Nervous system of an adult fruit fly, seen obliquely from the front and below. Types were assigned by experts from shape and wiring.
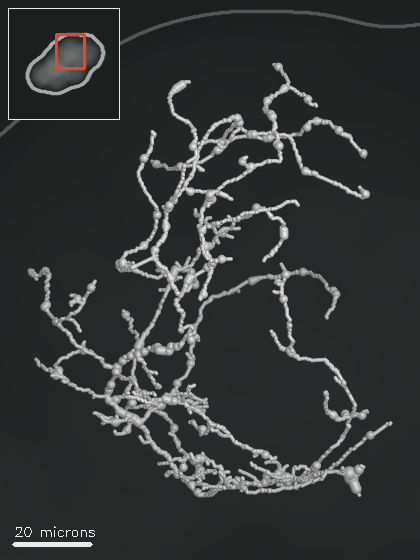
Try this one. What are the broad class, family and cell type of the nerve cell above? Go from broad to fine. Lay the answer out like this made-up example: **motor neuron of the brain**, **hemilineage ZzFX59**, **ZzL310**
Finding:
**nerve-cord intrinsic neuron**, **hemilineage 04B**, **IN04B078**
